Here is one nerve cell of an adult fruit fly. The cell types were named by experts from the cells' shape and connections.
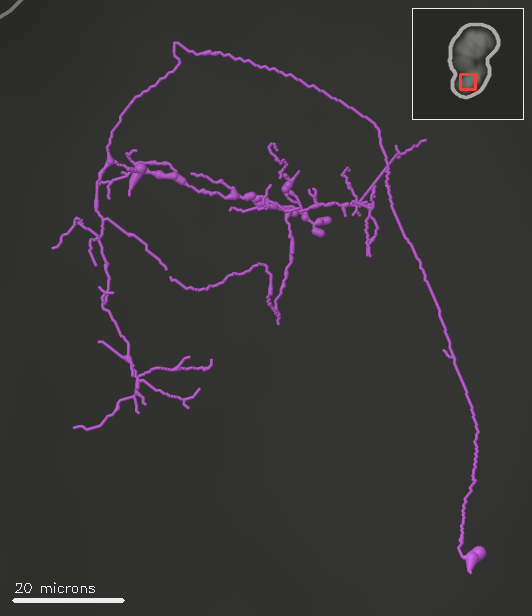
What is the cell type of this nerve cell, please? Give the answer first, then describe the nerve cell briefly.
Its cell type is IN02A058. This is a nerve-cord intrinsic neuron. Its cell body lies at the lower right of the picture. By the scale bar it is about 100 microns tall in this view. The picture shows dozens of branch ends.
